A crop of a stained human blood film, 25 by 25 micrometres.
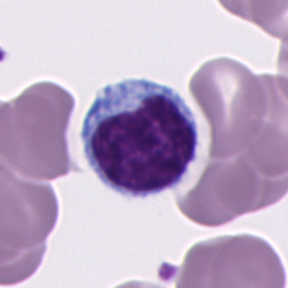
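typical lymphocyte, the nucleated cell at the centre of a stained peripheral blood smear. Cell outline round. Nucleus roughly round. Chromatin dense, coarsely clumped. Cytoplasm pale blue.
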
